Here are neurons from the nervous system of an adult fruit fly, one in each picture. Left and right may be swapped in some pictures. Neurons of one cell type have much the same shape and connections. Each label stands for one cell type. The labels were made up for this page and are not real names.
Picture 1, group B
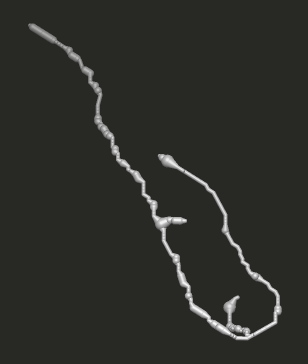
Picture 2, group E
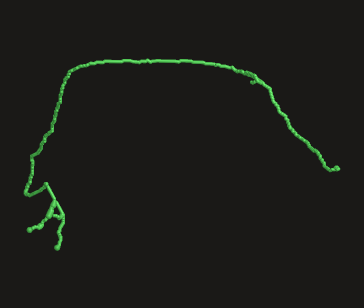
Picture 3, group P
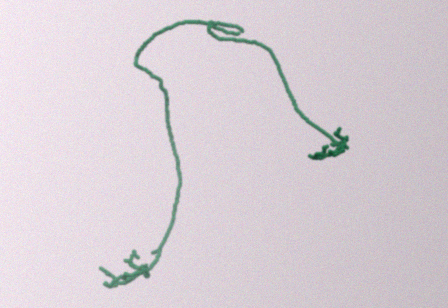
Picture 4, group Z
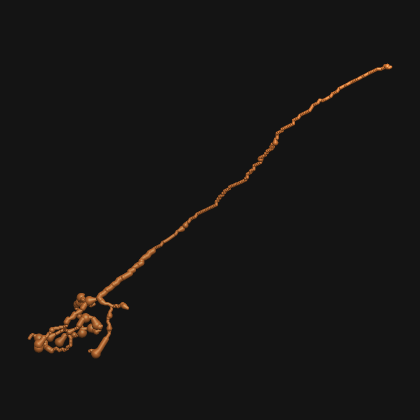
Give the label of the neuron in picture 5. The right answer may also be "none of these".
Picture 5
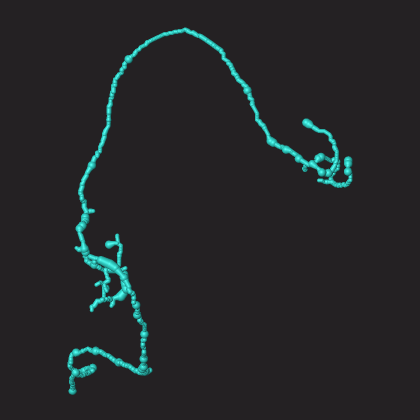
group B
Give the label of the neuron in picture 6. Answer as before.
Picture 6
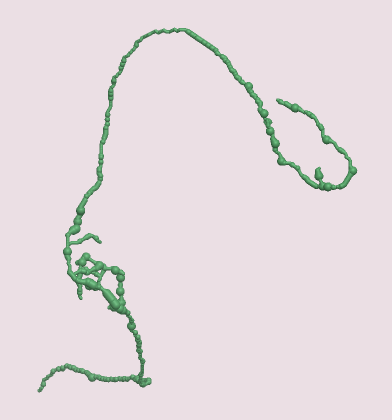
group B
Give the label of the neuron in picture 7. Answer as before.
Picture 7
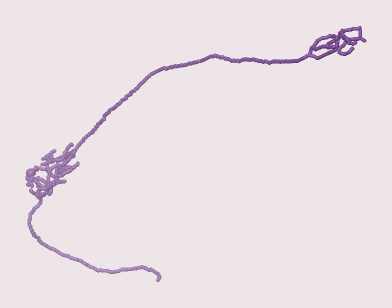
group Z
